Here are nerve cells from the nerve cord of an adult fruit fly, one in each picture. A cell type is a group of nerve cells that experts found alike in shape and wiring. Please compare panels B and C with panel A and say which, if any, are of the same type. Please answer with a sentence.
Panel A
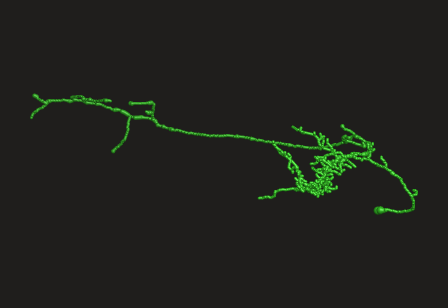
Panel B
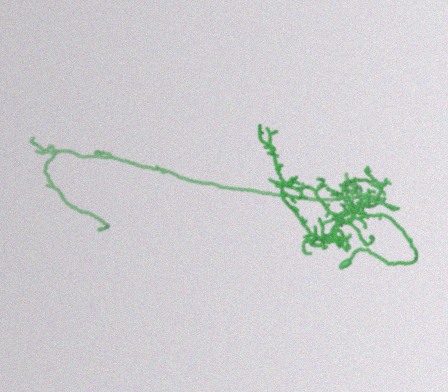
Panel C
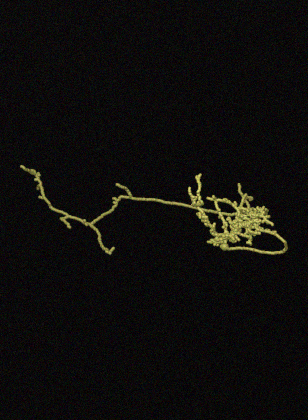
None of them is of the same cell type.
